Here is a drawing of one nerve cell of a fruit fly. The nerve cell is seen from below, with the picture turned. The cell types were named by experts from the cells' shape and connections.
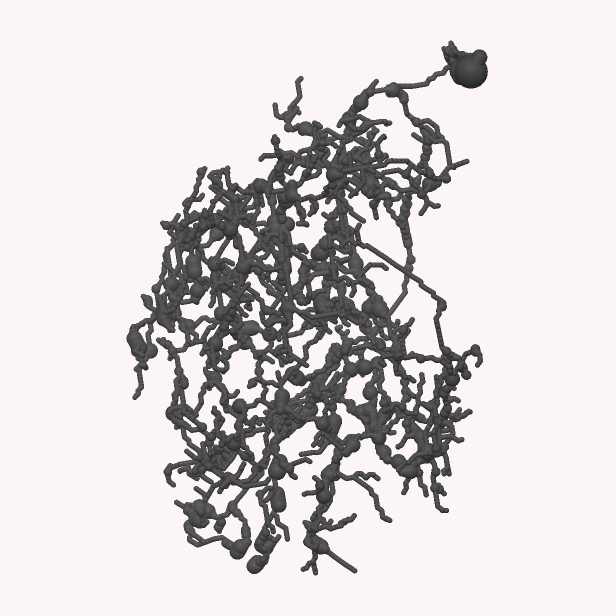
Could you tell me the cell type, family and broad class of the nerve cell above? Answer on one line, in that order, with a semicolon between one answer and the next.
AVLP104; hemilineage VLPl&p2_lateral; central-brain intrinsic neuron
